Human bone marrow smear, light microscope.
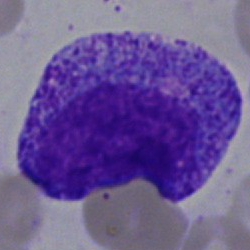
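Promyelocyte in the middle: I see numerous dark purple granules spread across the whole cell, some lying over the nucleus and partly hiding its chromatin pattern. The deeply stained nucleus fills the central and lower part, while a paler bluish-purple band of cytoplasm runs along the upper part.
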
